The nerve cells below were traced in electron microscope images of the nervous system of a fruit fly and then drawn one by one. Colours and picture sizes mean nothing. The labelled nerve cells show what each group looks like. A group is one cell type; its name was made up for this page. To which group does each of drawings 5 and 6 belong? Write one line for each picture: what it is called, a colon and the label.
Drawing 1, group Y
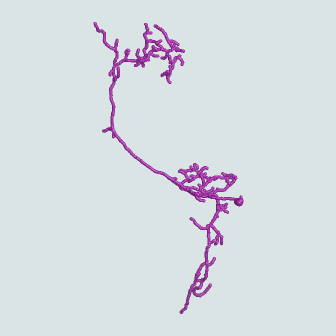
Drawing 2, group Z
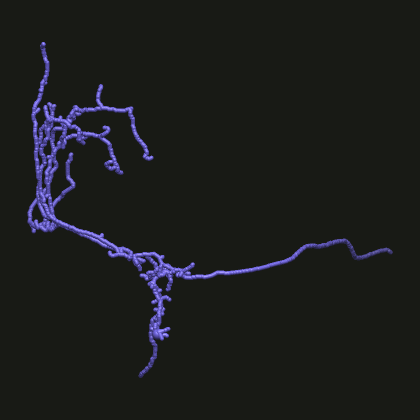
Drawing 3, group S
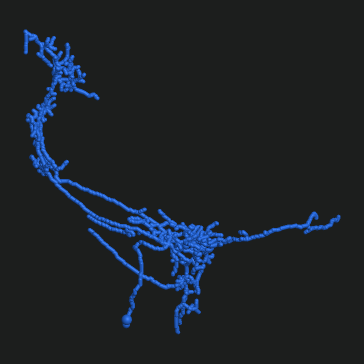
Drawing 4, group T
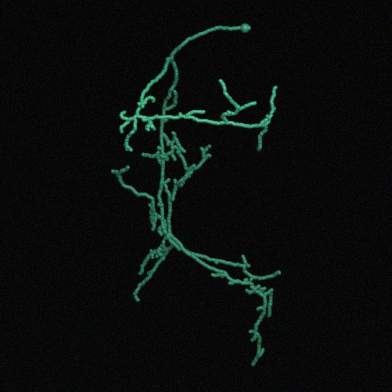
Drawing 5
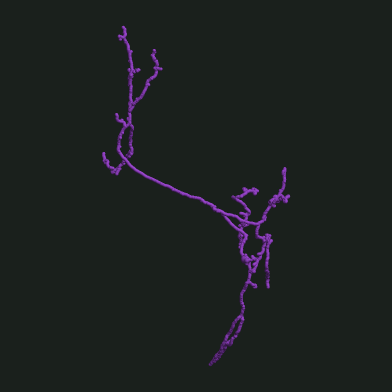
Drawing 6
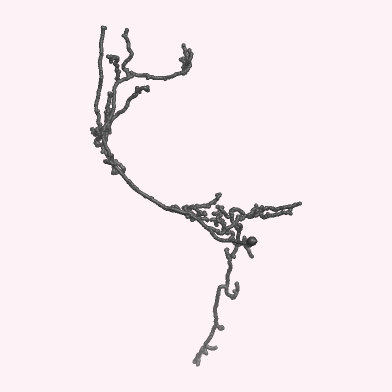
5: group Y
6: group Y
